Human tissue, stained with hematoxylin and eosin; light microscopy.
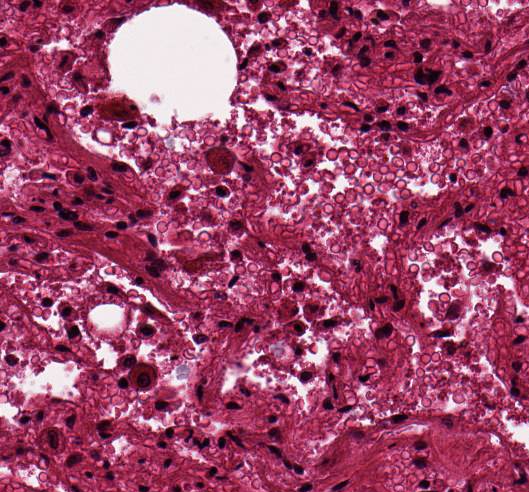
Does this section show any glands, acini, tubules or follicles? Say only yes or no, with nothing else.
No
